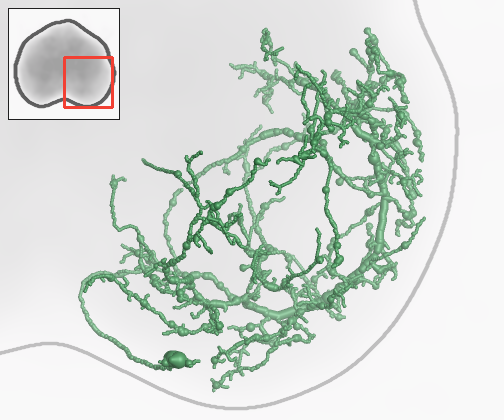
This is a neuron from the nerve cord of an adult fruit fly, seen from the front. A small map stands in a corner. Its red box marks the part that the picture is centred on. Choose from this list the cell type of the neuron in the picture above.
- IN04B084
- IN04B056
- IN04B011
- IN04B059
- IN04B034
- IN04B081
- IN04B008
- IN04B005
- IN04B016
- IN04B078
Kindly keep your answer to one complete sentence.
The single neuron here is of type IN04B011.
